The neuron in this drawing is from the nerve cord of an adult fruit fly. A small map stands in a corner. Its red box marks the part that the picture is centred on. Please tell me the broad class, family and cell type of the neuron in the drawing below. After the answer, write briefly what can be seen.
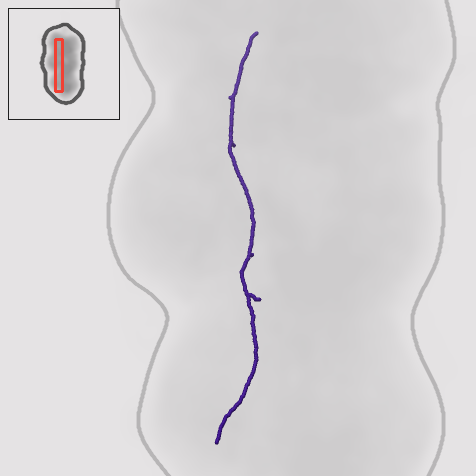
It is a sensory neuron entering the nerve cord. Its family is called class mechanosensory proprioceptive. The cell type is SNpp46. The drawing shows no cell body. There are a dozen or fewer branch ends.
